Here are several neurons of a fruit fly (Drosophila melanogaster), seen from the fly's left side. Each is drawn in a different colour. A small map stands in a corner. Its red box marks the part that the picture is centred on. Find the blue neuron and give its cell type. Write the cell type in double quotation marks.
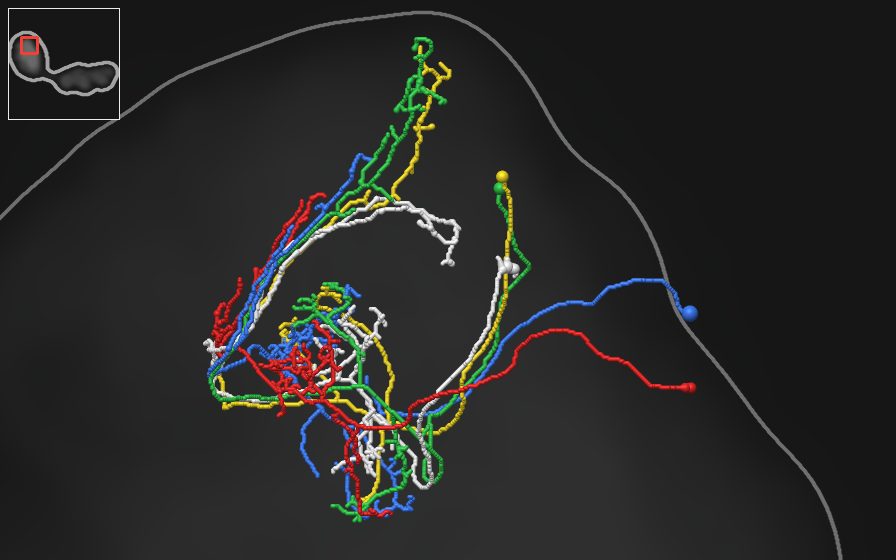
"FS3"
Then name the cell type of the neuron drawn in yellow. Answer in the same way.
"FS4A"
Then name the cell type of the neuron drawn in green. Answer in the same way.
"FS4B"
